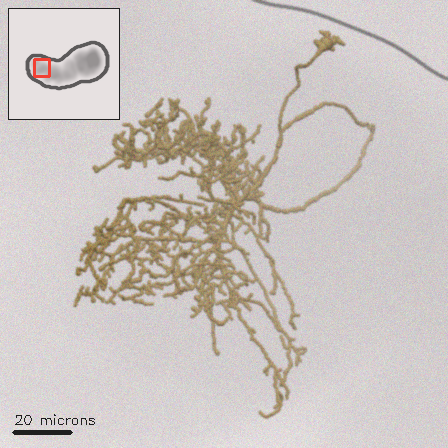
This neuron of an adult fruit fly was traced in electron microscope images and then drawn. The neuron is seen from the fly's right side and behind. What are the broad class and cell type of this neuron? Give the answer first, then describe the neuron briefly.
It is a nerve-cord intrinsic neuron. It is of cell type INXXX213. The cell body is at the upper right of the picture. By the scale bar it is about 140 microns tall in this view.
